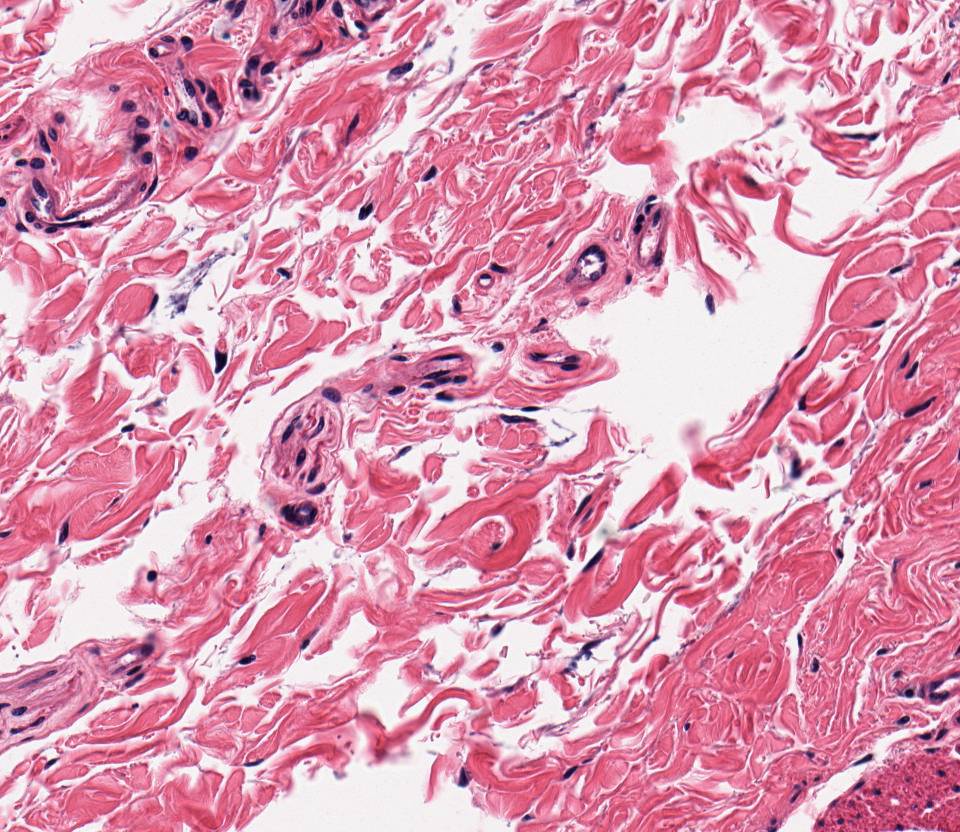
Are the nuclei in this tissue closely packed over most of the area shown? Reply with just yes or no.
No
